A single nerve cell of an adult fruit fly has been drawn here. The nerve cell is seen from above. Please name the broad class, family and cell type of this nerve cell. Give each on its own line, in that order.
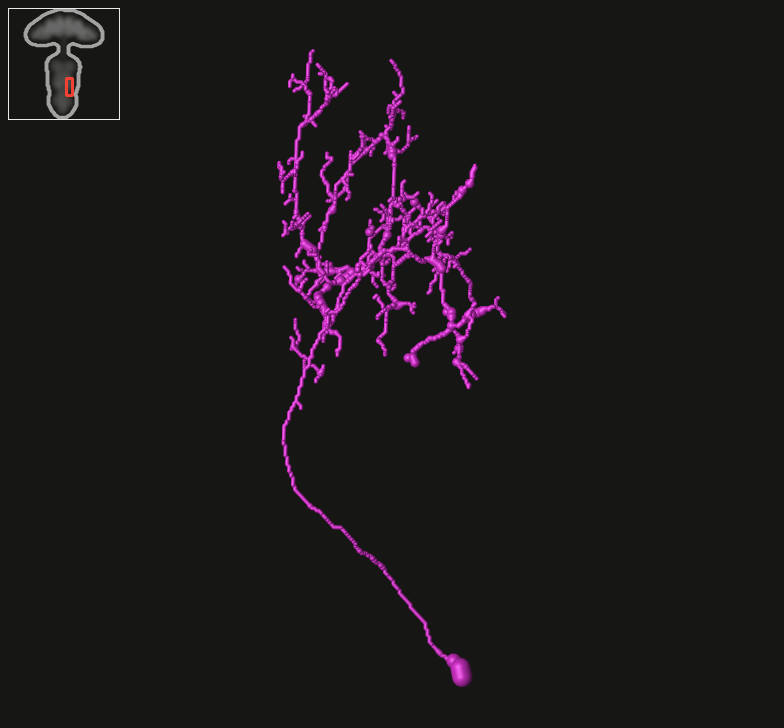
nerve-cord intrinsic neuron
hemilineage 20A.22A
IN20A.22A065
